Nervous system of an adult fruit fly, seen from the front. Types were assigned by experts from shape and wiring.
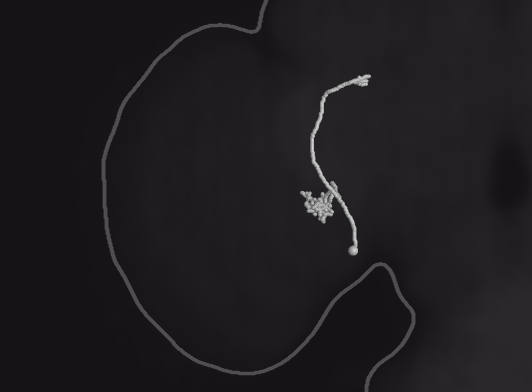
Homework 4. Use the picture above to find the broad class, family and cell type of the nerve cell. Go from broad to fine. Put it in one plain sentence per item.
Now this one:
A visual projection neuron of the LC family, type LC30.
